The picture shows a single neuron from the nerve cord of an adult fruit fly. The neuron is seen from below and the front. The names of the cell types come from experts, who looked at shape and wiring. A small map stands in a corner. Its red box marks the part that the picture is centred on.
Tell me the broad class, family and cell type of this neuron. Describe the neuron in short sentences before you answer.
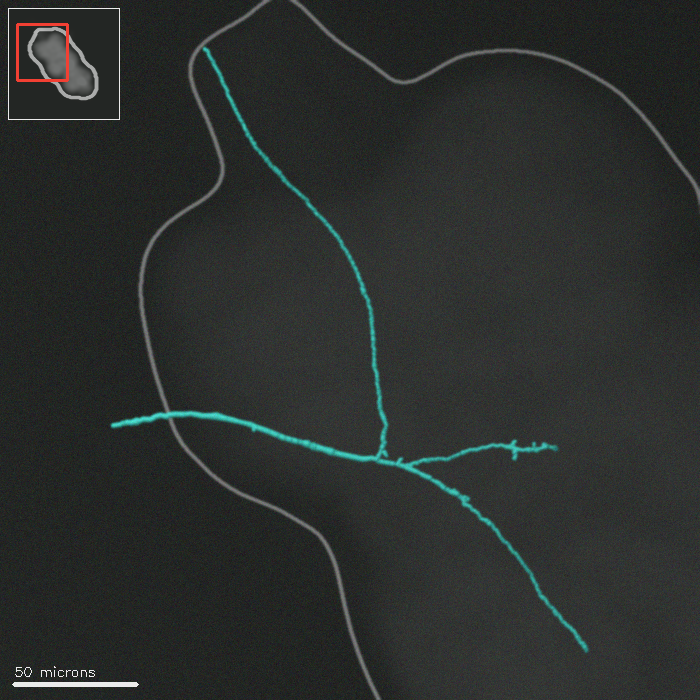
The drawing shows no cell body. From top to bottom in the picture it spans about 250 microns. It is a sensory neuron ascending to the brain. The name of its family is class mechanosensory proprioceptive. The cell type is SApp21.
